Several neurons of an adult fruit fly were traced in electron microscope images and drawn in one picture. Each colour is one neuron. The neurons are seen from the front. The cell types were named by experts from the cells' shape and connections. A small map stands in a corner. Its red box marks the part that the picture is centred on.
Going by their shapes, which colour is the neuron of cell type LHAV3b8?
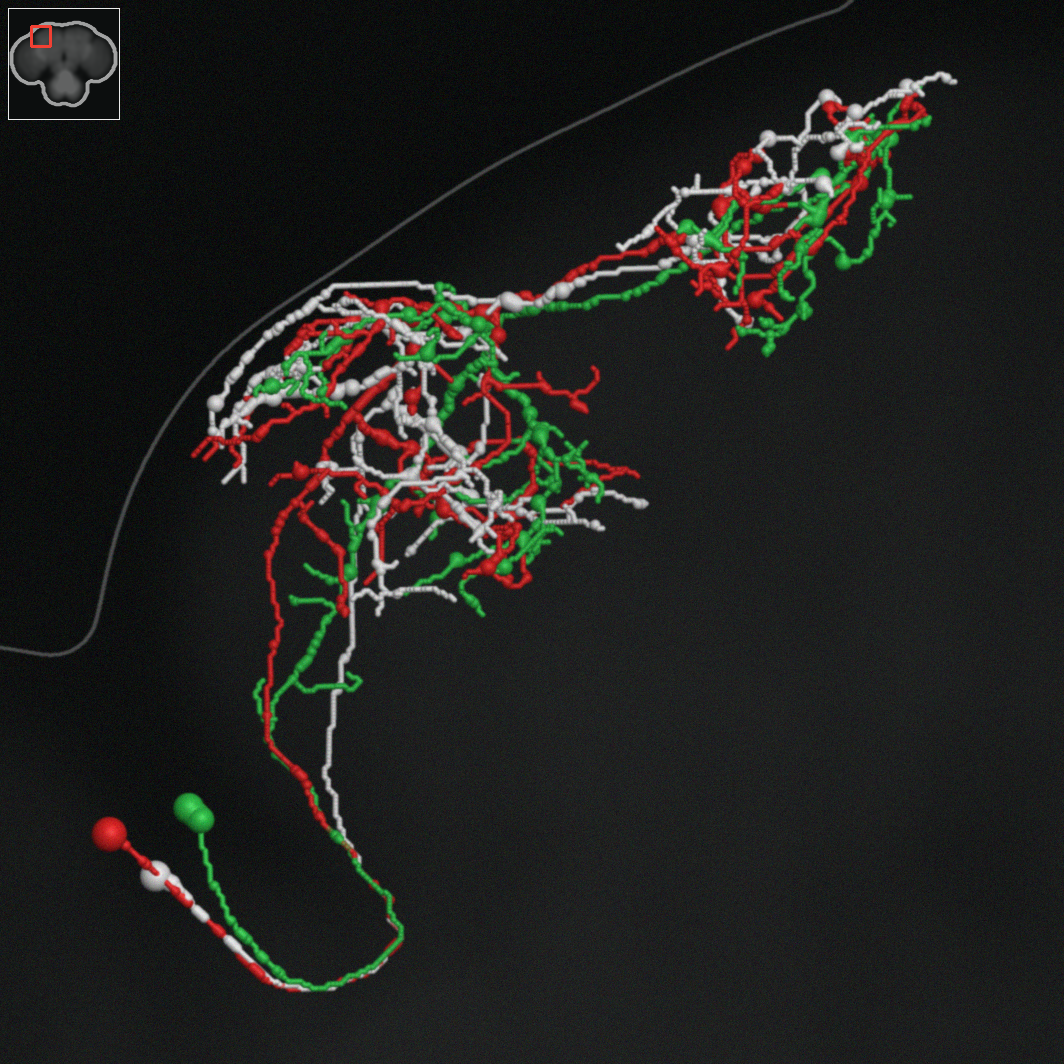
green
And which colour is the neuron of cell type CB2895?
red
